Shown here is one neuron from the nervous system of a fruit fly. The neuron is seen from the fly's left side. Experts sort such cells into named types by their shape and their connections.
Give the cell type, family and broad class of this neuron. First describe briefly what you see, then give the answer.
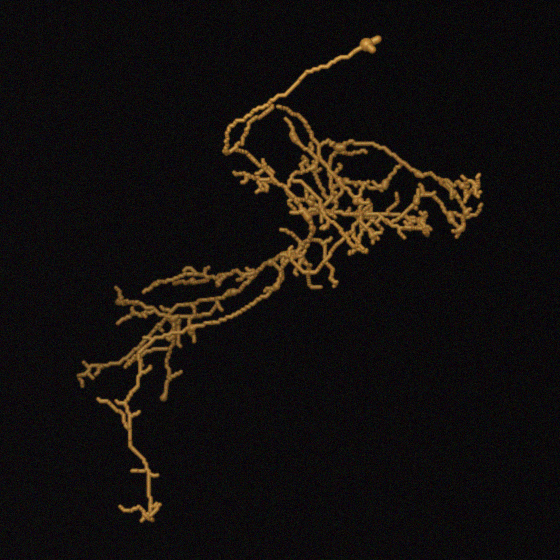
The picture shows dozens of branch ends. In this view it is about as wide as it is tall. The cell type is SIP015. Its family is hemilineage VLPd&p1_dorsal. It is a central-brain intrinsic neuron.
